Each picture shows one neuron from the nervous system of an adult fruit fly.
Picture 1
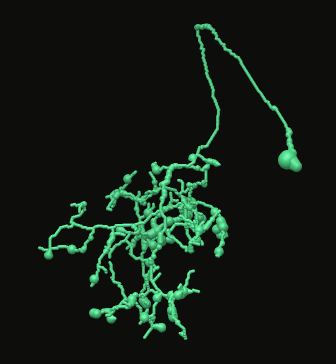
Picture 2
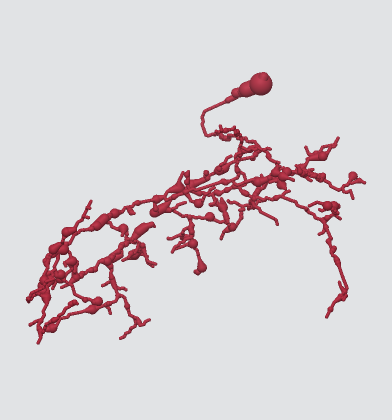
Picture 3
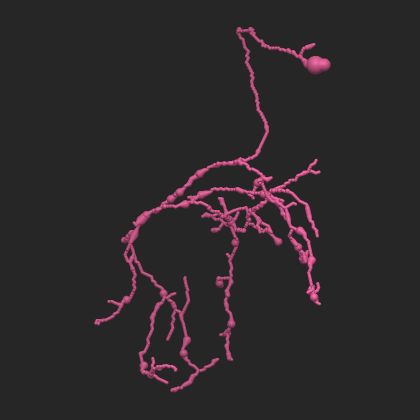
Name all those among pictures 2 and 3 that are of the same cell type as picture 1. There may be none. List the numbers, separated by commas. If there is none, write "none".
3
